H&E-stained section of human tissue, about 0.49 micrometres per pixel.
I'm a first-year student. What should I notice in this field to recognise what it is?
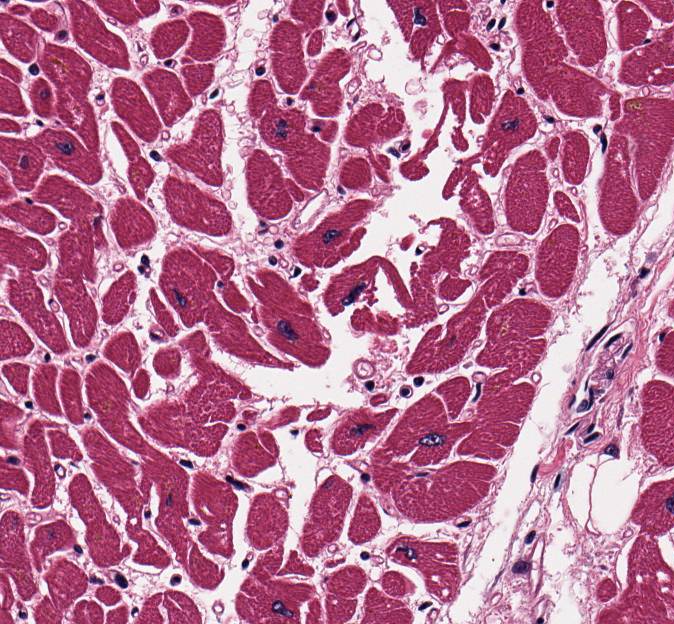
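Myocardium is the tissue filling most of this field. First, most of the field is occupied by deep pink muscle fibres cut across or obliquely, giving rounded and irregular profiles.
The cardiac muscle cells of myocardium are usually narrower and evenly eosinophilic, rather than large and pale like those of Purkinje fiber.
Next, a band of pale pink connective tissue with elongated dark nuclei runs diagonally through the lower right. Last, no fat cells are present anywhere in the field.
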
